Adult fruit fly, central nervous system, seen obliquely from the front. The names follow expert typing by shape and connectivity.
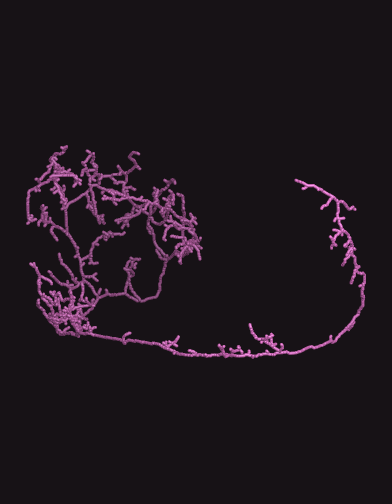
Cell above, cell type: IN19A041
